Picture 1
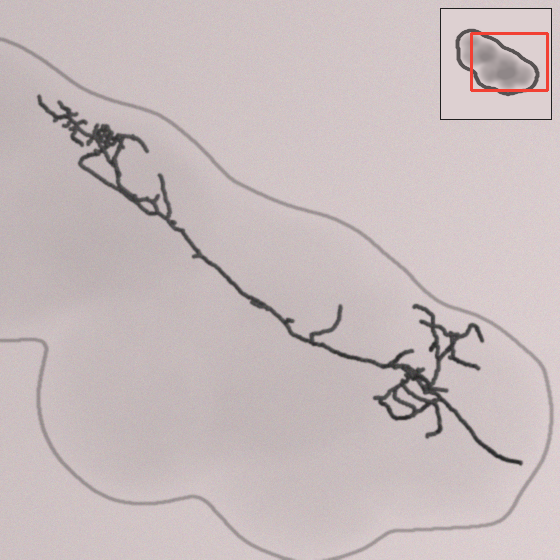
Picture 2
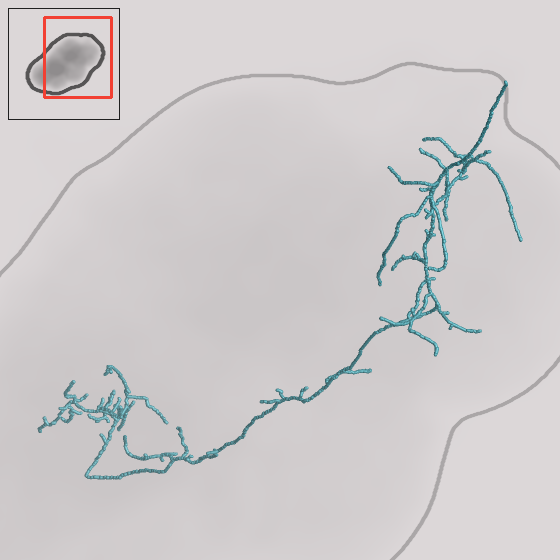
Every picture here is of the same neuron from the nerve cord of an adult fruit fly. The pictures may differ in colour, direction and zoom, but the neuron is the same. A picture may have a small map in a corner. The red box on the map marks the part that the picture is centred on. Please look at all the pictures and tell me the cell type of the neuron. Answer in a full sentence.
The cell type is DNde005.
